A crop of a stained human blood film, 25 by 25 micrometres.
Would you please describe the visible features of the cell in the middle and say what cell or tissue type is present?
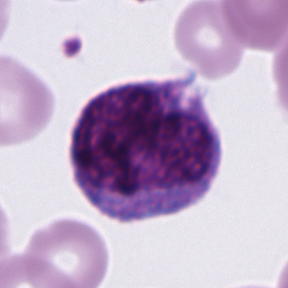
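Starting at the edge, I notice a short, thin, tail-like projection reaching out from the upper right of the cell. The cytoplasm is a greyish blue-violet and forms only a narrow rim, widest along the bottom. Looking again at the upper right, a few small pale clear spots sit in that cytoplasm. By my measurements the cell is about 14 micrometres across, with a nucleus of about 12 by 9 micrometres filling about 70% of the cell's area. This one is a monocyte.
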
